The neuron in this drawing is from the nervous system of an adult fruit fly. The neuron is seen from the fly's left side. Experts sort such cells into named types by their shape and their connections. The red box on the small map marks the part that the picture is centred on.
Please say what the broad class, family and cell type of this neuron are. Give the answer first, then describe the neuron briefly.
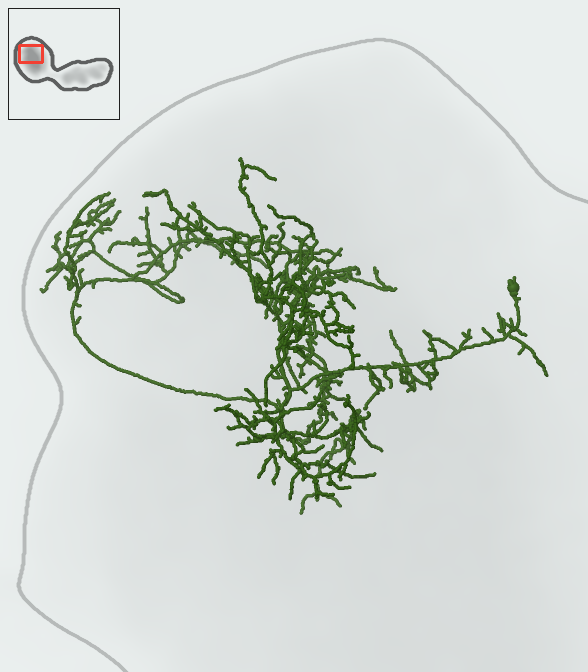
This is a central-brain intrinsic neuron. The family is hemilineage SMPpv2_ventral. Its cell type is AVLP708m. Its cell body lies on the right of the picture. The picture shows more than a hundred branch ends.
